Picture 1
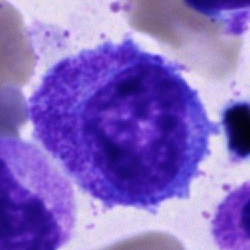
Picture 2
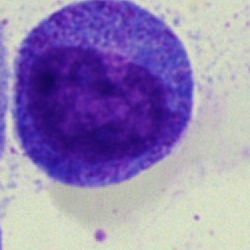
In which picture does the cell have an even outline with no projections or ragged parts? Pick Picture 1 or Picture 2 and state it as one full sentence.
A smooth outline is found on the cell in picture 2.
